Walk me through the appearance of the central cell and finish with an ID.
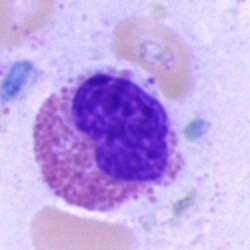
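Start with the outline, which is roughly round. Now find the nucleus: it sits toward the upper right, leaving most of the cytoplasm to its left and below. No nucleoli show in it. The cytoplasm is packed with coarse reddish-pink granules. This is an eosinophil.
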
